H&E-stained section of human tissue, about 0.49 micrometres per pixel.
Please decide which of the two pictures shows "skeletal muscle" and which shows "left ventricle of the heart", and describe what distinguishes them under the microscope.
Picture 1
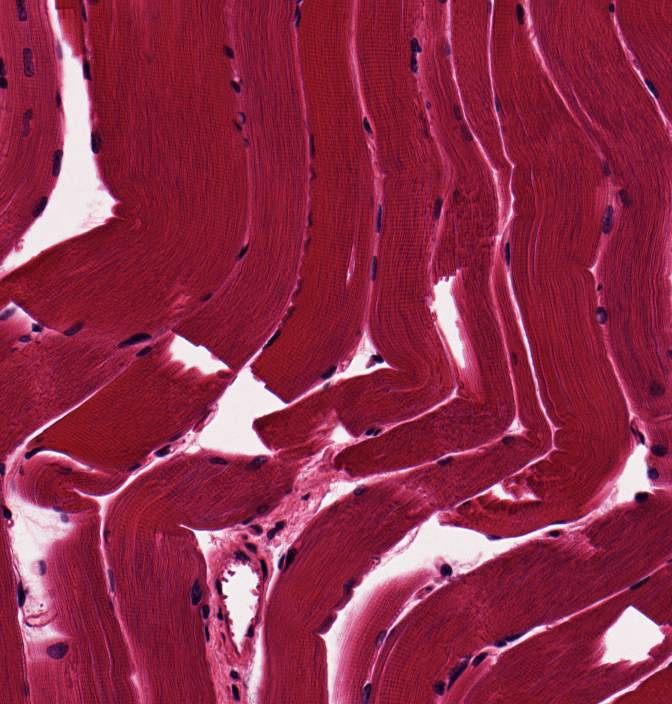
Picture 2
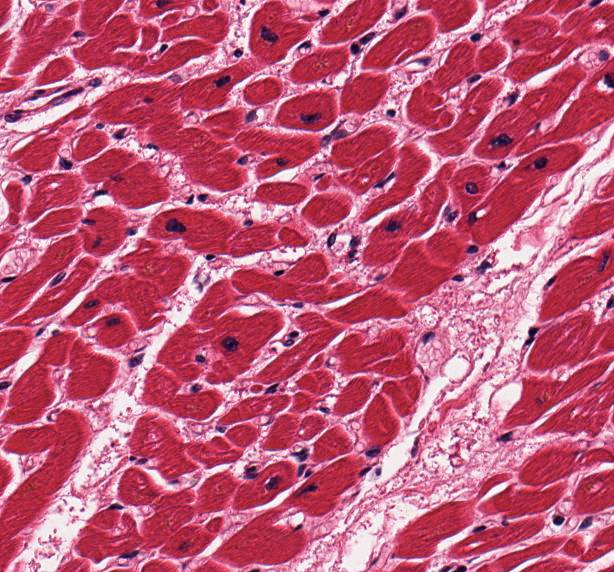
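Picture 1 shows skeletal muscle, and picture 2 shows the left ventricle of the heart. Picture 1 has long parallel fibres cut lengthwise with fine transverse cross-striations, many bending in a zigzag across the middle. Their elongated dark nuclei lie at the fibre edges, not in the centres.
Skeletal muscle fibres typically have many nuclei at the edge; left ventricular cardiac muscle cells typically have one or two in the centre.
Picture 2 has fibres with irregular outlines, some branching, and deep, fairly uniform eosinophilic red cytoplasm.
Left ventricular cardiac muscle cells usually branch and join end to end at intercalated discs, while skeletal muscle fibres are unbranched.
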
